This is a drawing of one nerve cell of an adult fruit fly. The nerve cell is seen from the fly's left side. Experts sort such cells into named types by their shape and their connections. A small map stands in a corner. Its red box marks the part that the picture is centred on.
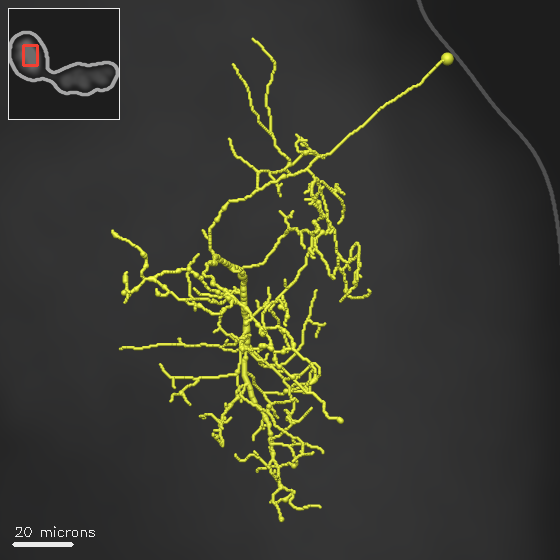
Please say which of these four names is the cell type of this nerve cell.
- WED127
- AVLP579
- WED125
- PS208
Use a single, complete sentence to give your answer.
This nerve cell is a member of the WED127 cell type.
